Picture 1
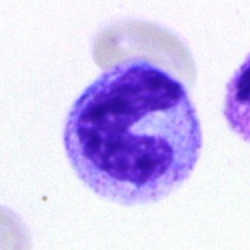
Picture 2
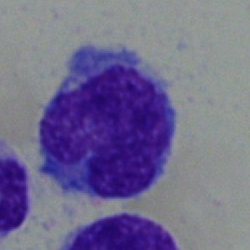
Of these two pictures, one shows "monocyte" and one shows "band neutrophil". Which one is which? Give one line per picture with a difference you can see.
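Picture 1 shows a band neutrophil: Fine pinkish-purple granules are scattered through the cytoplasm.
Picture 2 shows a monocyte: No distinct granules can be seen in the cytoplasm.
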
